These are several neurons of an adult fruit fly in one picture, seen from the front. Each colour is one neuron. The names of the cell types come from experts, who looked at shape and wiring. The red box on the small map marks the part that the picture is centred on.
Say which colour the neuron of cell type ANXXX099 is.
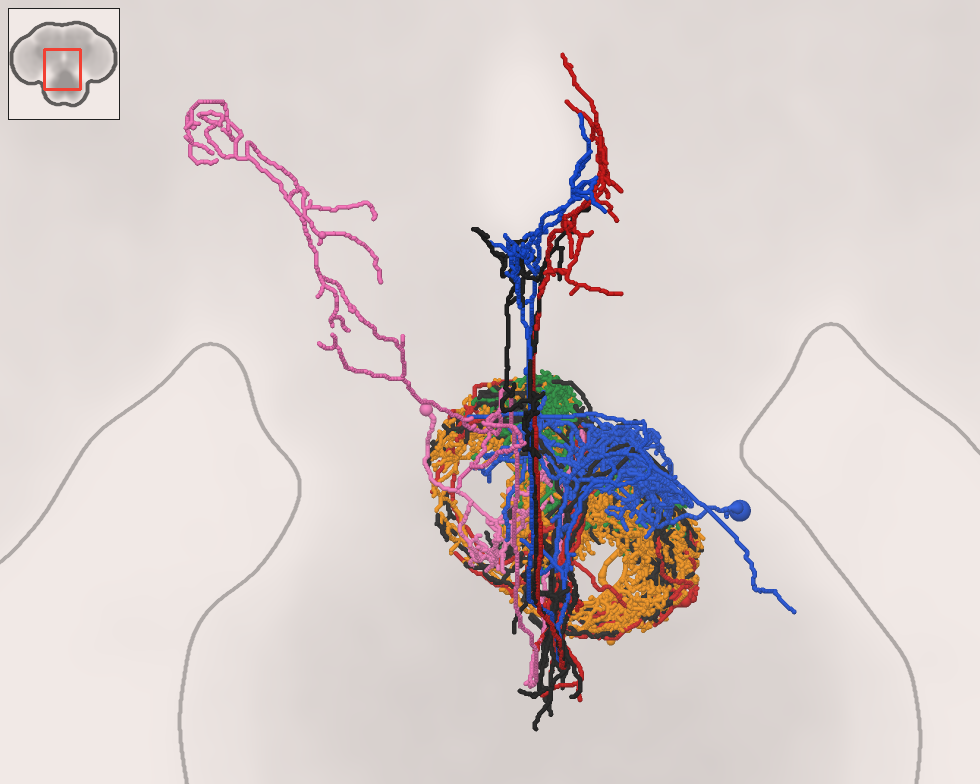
black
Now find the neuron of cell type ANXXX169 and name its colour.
blue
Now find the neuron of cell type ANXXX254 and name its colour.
red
